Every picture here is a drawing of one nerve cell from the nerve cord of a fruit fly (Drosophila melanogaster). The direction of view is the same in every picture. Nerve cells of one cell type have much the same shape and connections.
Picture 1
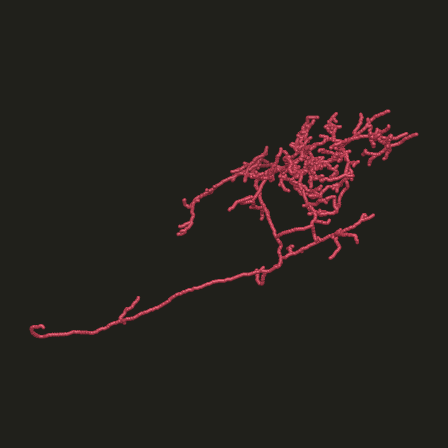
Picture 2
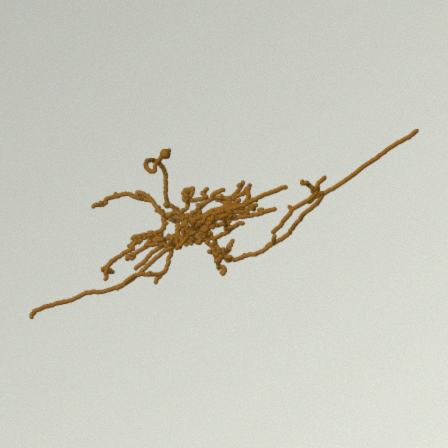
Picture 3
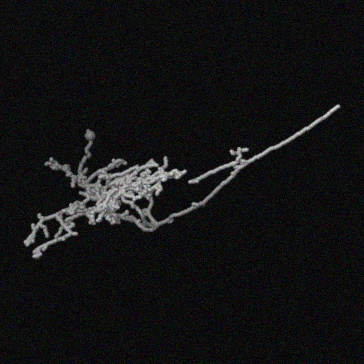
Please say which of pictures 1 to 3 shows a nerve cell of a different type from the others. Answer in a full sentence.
Picture 1 is the odd one out.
